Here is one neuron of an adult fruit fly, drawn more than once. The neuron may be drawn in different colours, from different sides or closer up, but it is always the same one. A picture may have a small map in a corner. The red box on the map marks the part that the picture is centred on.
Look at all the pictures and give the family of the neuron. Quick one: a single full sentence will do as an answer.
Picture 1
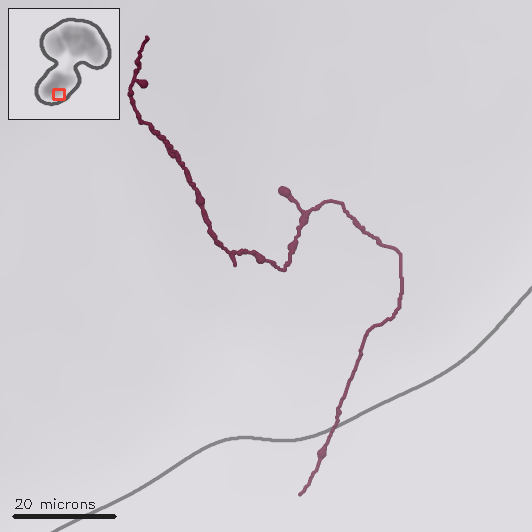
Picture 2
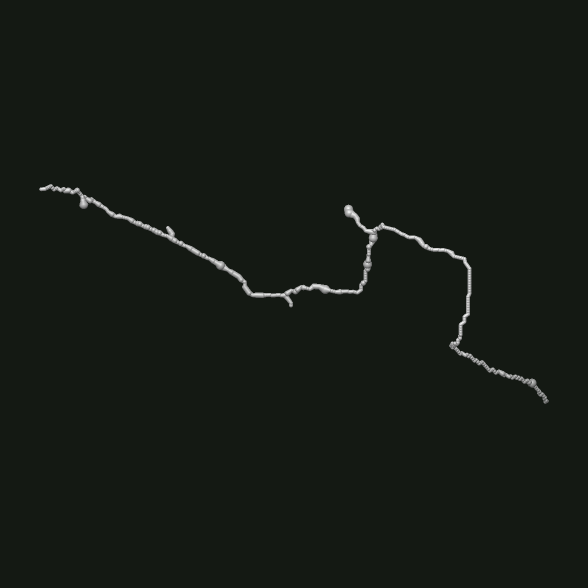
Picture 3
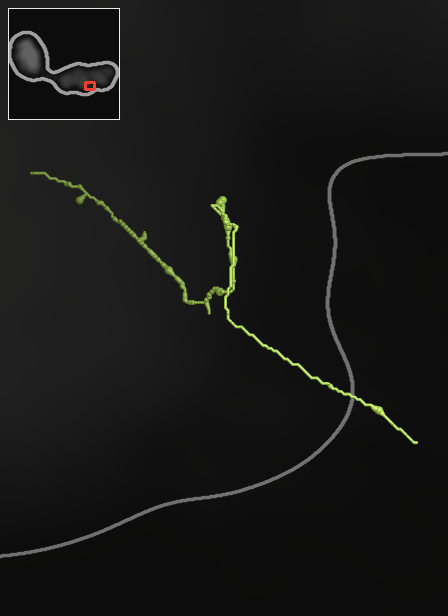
Of the families, class mechanosensory tactile is the one for this neuron.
